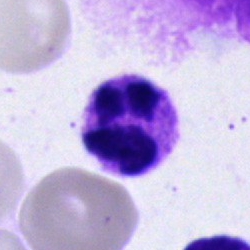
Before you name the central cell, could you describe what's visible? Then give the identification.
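The cell has a roughly round outline. Its chromatin is dark purple and densely clumped. No vacuoles are visible in the cytoplasm. This is a segmented neutrophil.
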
